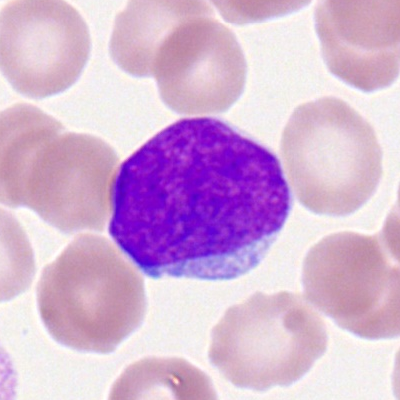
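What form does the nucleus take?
A single unlobed mass filling most of the cell.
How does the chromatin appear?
Deep purple, mottled with paler patches.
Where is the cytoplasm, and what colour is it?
A thin pale lilac-blue crescent along the lower edge of the cell.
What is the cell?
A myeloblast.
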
